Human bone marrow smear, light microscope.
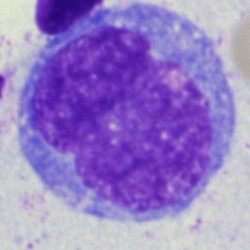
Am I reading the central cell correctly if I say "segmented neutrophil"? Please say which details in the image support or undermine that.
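Segmented neutrophil doesn't fit here; the cell is a monocyte. Item one, the nucleus: it fills most of the cell and has a notch in its upper edge, a shape that goes with a monocyte rather than a segmented neutrophil.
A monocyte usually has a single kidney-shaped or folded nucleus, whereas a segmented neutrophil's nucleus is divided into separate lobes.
Item two, the cytoplasm: a moderate rim surrounds the nucleus, and no distinct granules are seen in it. Item three, the outline: round and smooth. Item four: a dark purple object touches the cell at its upper left edge.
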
